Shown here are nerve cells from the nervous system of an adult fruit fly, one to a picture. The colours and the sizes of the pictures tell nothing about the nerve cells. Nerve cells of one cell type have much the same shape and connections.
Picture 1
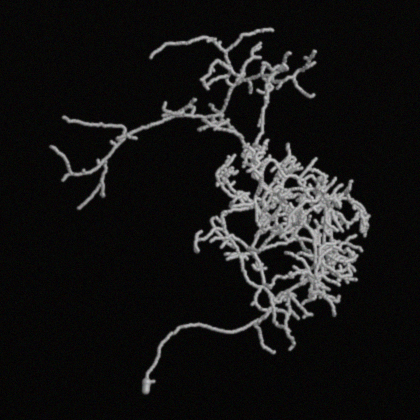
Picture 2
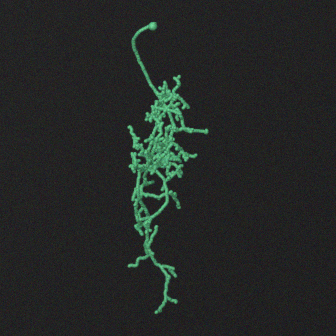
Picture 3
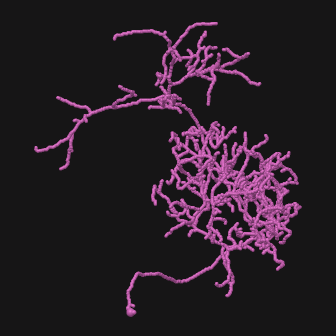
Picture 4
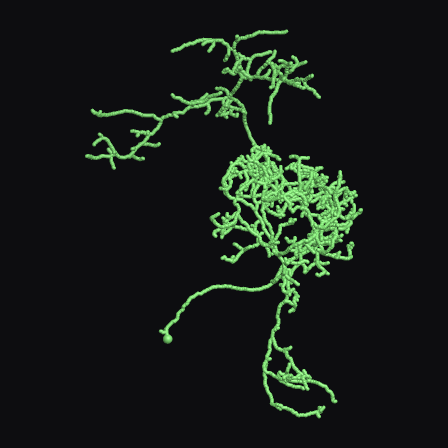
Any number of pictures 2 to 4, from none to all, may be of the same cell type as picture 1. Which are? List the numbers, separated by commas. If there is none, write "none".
3, 4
